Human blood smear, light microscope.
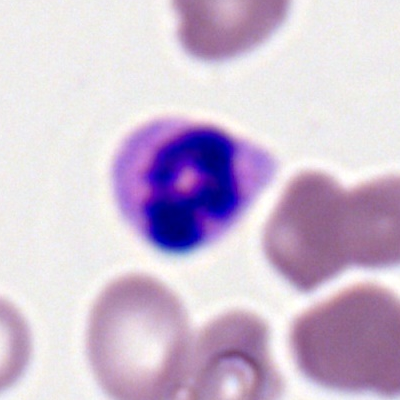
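Segmented neutrophil, the central cell in this smear, with its nucleus curving around a small pale central spot like a thick ring. You'll notice the chromatin is dense and dark blue-purple. Around it, the cytoplasm is pale pinkish-lilac and takes up a moderate share of the cell, widest on the left.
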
